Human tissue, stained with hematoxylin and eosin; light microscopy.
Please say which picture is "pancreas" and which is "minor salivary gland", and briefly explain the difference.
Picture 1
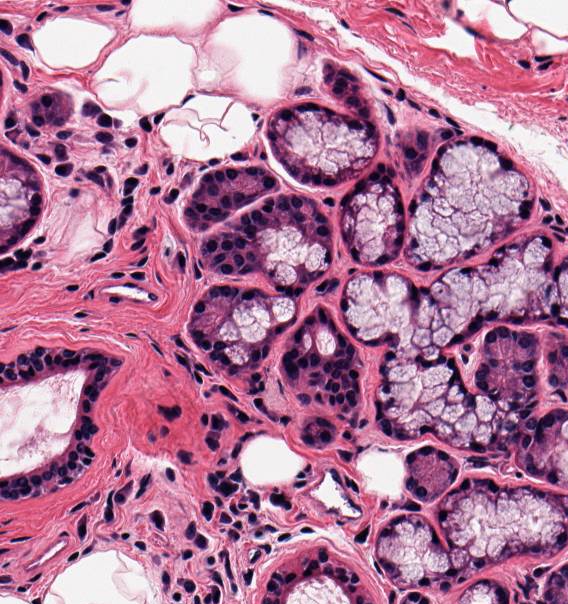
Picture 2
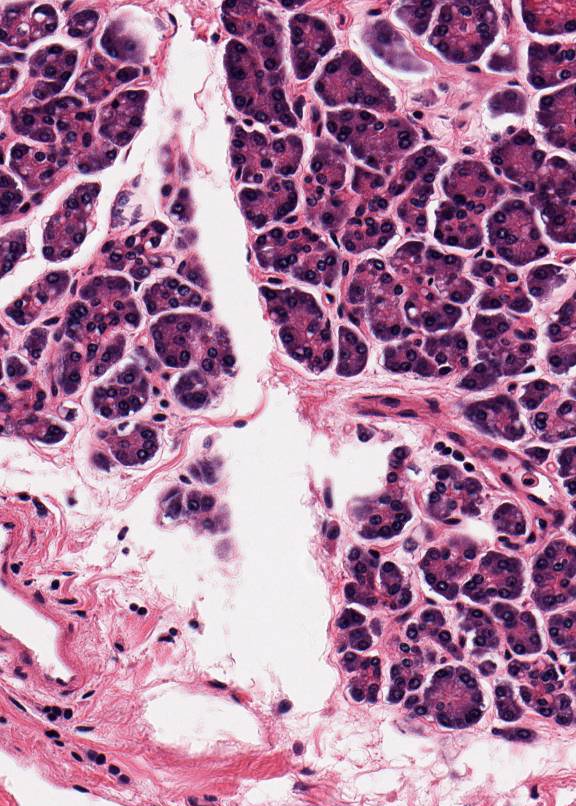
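On naming: picture 1 is minor salivary gland, picture 2 is pancreas. On layout: in picture 1 closely packed acini fill the centre and right, with ducts along the left edge; in picture 2 they fill the upper left, upper right and lower right in lobules. On cytoplasm: most acini on the right of picture 1 are mucous acini, pale, foamy and bubbly, whereas the pancreatic acini are small rounded clusters with deep purple, finely granular cytoplasm. On nuclei: small and dark in both, pressed against the cell base in the mucous acini and round, toward the outer edge of each acinus, in the pancreas. On other structures: the left-hand ducts of picture 1 are lined by cuboidal to low columnar epithelium around open lumens holding pale material, and in picture 2 thin strands of pink fibrous stroma outline acini and lobules.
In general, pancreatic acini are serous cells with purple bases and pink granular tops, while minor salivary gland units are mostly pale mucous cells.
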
